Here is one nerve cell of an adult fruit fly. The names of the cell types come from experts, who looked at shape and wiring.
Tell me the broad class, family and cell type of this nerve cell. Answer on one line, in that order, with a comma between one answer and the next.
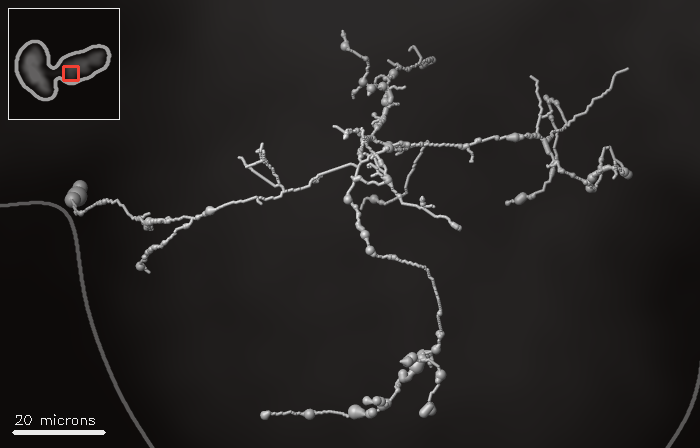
nerve-cord intrinsic neuron, hemilineage 09A, IN09A063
